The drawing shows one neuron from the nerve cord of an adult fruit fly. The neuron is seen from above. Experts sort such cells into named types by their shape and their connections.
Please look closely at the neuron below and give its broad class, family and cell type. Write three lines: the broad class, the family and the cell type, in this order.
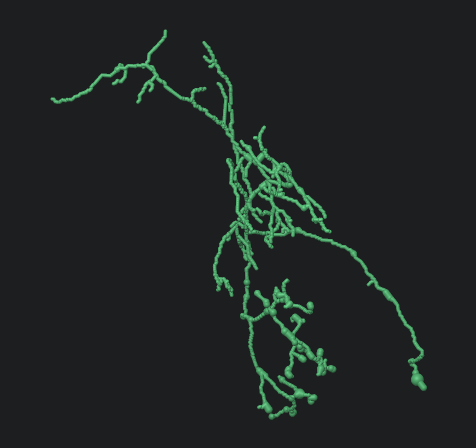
nerve-cord intrinsic neuron
hemilineage 09A
IN09A042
